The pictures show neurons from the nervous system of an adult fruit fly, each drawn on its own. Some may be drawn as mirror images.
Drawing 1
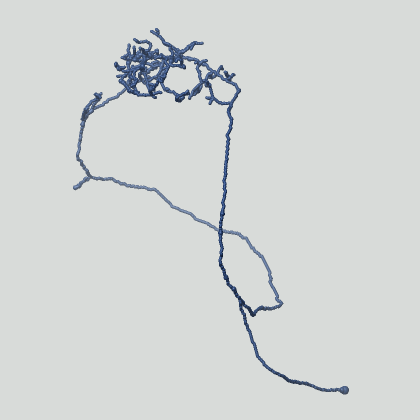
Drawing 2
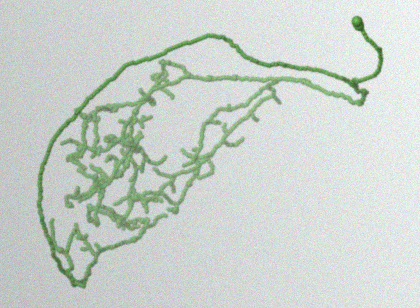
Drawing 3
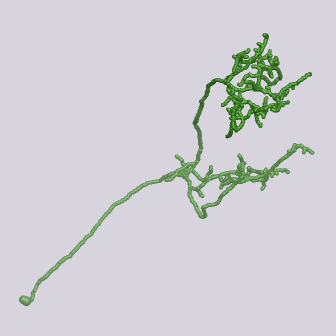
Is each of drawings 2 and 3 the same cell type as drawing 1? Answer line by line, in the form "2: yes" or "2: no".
2: yes
3: no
